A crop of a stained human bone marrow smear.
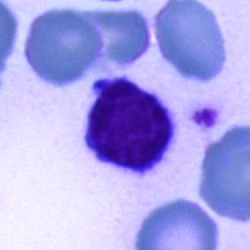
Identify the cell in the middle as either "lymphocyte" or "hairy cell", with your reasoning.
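It's a lymphocyte. What settles it is the cytoplasm: it's scarcely visible, a very thin rim at most, while the nucleus fills almost the entire cell.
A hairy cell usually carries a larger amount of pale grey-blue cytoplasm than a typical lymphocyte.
The chromatin is dense, dark purple and coarsely clumped, and a small bluish bulge projects from the upper-left edge of the cell.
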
